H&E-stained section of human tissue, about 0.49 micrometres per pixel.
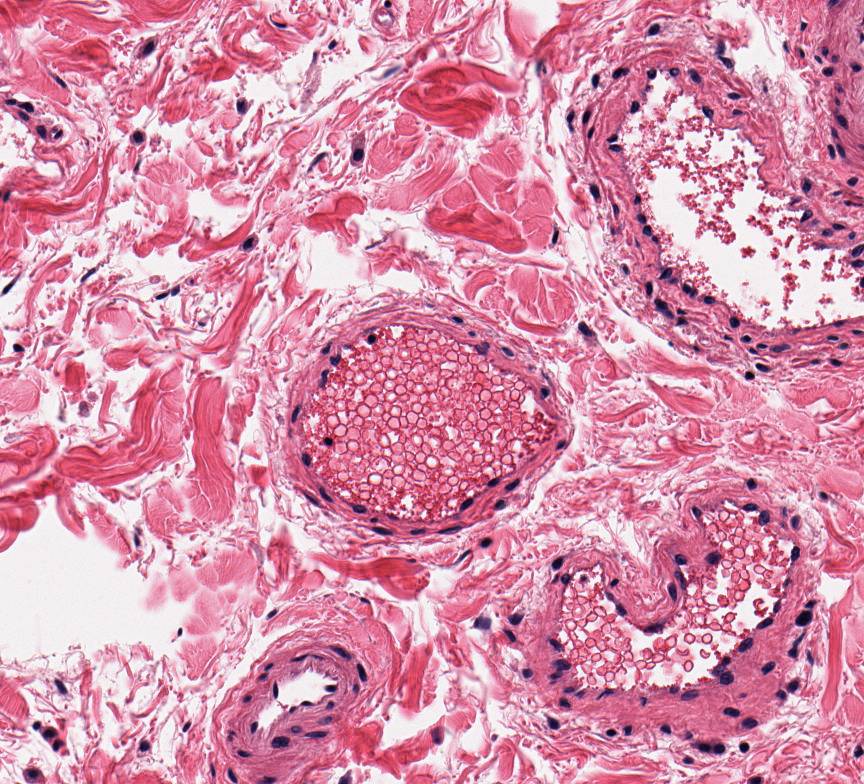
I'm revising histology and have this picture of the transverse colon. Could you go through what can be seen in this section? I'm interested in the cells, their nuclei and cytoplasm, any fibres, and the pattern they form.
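Elongated dark nuclei run circumferentially around the lumens in the vessel walls. Between the vessels, pink collagen bundles are cut in many different directions, separated by clear gaps, with only sparse small dark spindle-shaped nuclei among them. Epithelium is absent from the field.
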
